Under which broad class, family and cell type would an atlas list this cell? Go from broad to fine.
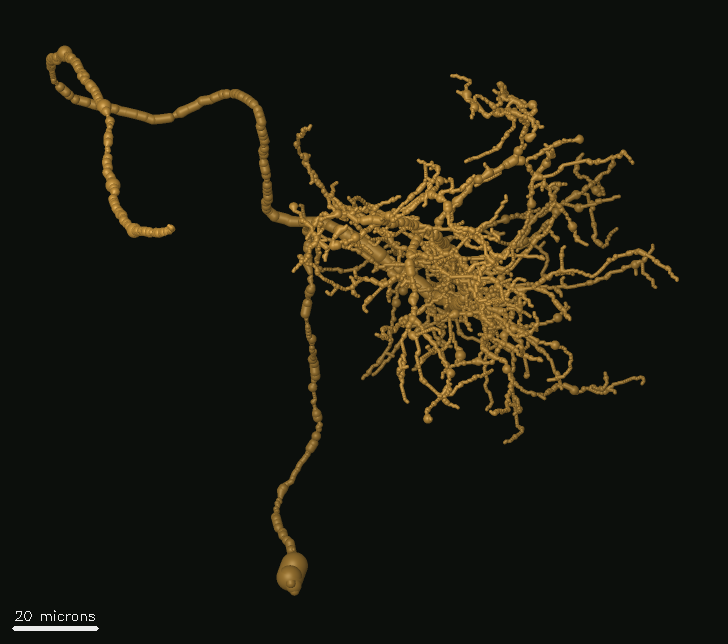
ascending neuron; hemilineage 06B; AN06B011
